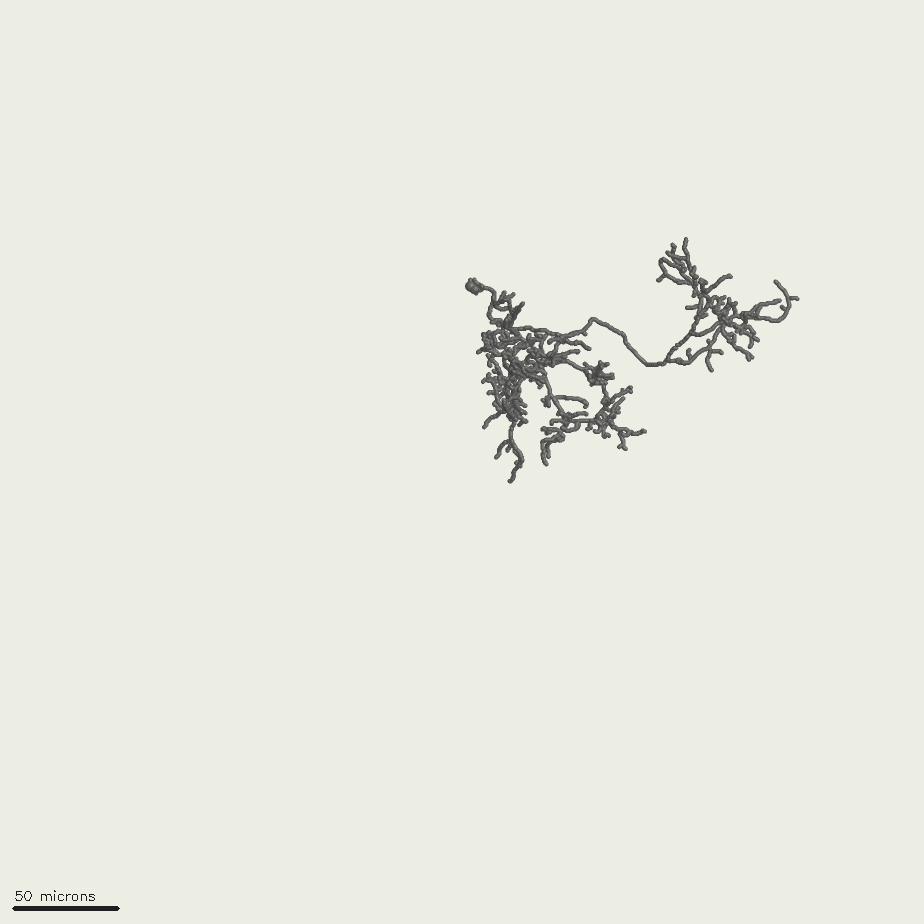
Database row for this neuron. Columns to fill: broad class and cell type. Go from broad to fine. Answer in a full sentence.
A central-brain intrinsic neuron, type IB116.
